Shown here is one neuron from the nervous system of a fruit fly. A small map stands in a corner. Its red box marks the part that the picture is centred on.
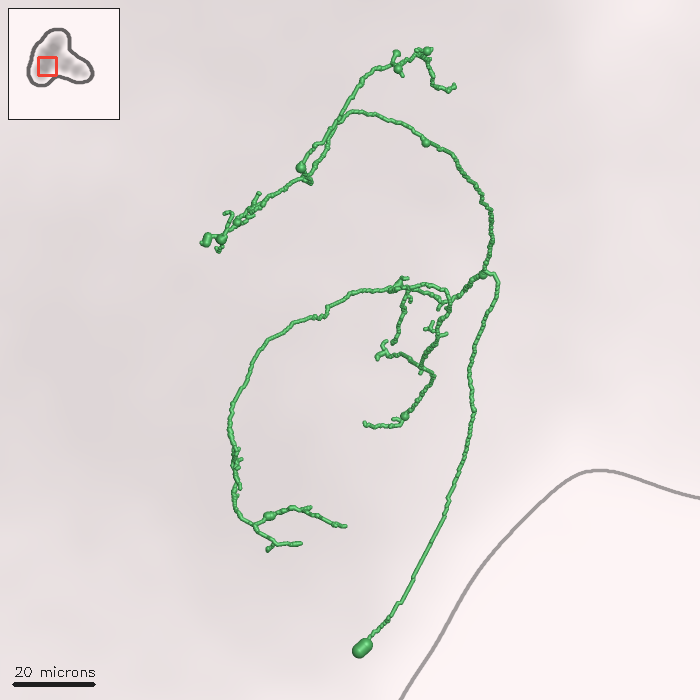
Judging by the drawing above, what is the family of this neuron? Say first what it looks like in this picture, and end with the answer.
The cell body is at the bottom of the picture. From top to bottom in the picture it spans about 150 microns. It is a central-brain intrinsic neuron. Its family is hemilineage DL1_dorsal.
